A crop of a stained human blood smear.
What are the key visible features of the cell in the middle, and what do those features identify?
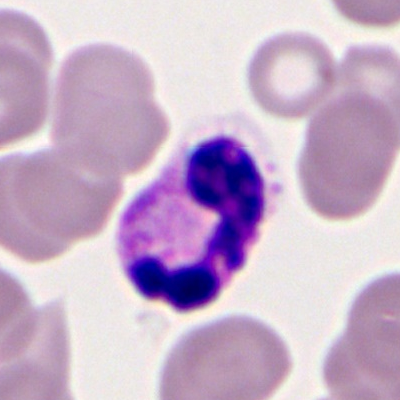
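A rounded outline bounds the cell. The nucleus curves along the right and lower side of the cell and shows no visible nucleoli. Fine pinkish-lilac granules fill the cytoplasm. This is a segmented neutrophil.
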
